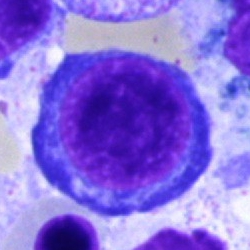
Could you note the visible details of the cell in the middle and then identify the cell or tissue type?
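The outline of the cell is round. The nucleus fills most of the cell, with a rim of cytoplasm remaining all around it. Next to the nucleus the cytoplasm forms a band that is paler than the cytoplasm at the outer edge of the cell. No granules are visible in the cytoplasm. Name: proerythroblast.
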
